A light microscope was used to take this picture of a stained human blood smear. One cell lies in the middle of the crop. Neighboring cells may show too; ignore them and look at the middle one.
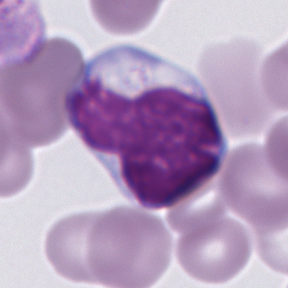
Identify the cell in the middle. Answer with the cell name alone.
large granular lymphocyte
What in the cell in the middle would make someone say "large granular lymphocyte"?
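Large granular lymphocyte: part of the picture matches, part does not.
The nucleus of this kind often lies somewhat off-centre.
Here it sits in the lower part of the cell, leaving most of the cytoplasm above it, which agrees.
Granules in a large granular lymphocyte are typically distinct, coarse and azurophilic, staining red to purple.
The granules above the nucleus are purplish, but they are few and fine, not coarse. Otherwise, dense dark purple chromatin with a few paler streaks runs through the nucleus, and the nearly colourless cytoplasm has a thin bluish rim.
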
